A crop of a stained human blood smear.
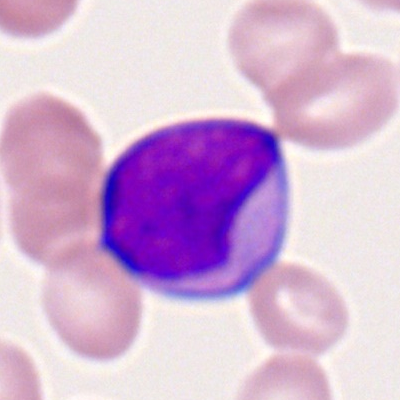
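Myeloblast, central cell of a stained blood smear. The nucleus fills most of the cell and has a shallow concave edge on its lower right side. Chromatin is dense and deep purple with faint mottling. No cytoplasmic granules are visible.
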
